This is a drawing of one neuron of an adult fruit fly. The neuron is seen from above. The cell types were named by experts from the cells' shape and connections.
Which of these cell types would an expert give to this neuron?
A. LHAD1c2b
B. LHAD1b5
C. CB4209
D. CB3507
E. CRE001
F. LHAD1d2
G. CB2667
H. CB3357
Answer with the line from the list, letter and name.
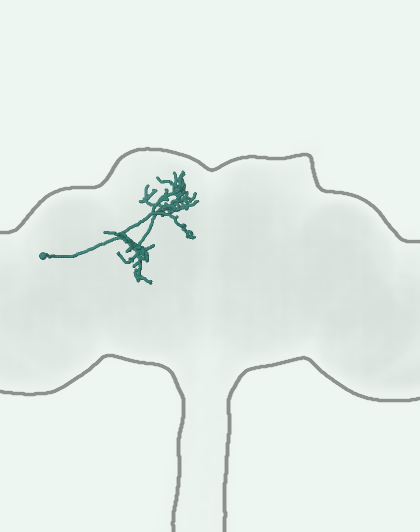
E. CRE001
